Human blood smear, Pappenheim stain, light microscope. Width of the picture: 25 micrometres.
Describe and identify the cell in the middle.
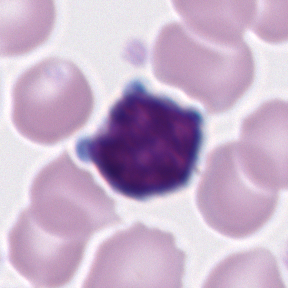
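The outline of this cell is angular rather than smoothly round, and small pale-blue knobs bulge from its left and upper-left edge. Its nucleus forms a single unlobed mass, with dark purple, coarsely clumped chromatin. The cell is a typical lymphocyte.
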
